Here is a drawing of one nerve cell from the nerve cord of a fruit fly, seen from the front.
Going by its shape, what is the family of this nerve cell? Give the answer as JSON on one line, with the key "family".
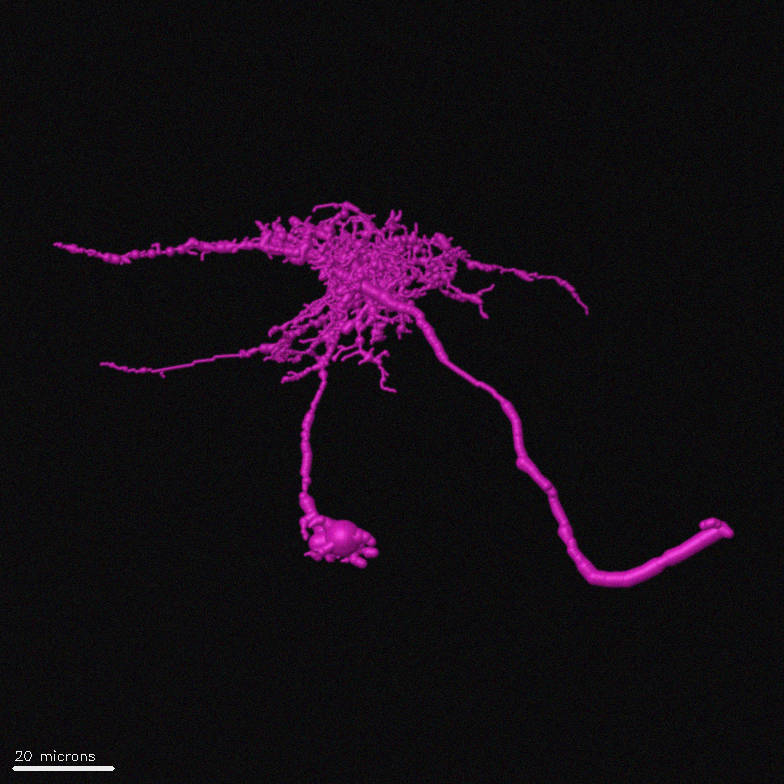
{"family": "hemilineage 16B"}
